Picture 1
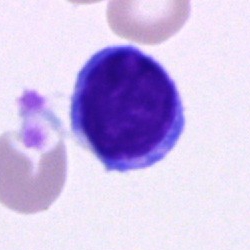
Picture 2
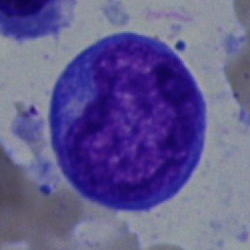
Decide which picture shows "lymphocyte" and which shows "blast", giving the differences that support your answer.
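Step one, matching names: picture 1 shows a lymphocyte, and picture 2 shows a blast. Step two, outline: the lymphocyte is smooth and roughly round, and the blast is round and smooth. Step three, chromatin: in the lymphocyte it is dense and stains dark purple, while in the blast it is finely stippled with scattered paler spots.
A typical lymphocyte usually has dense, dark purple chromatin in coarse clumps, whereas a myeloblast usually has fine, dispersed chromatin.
Step four, nucleus: the lymphocyte shows no distinct nucleoli, and the blast's nucleus fills most of the cell and sits off-centre toward the right.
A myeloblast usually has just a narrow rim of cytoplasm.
Step five, cytoplasm: in the lymphocyte it forms only a thin rim, widest along the lower edge of the cell, and in the blast a paler zone lies on the left side beside the nucleus. In both cells the cytoplasm is deep blue.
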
